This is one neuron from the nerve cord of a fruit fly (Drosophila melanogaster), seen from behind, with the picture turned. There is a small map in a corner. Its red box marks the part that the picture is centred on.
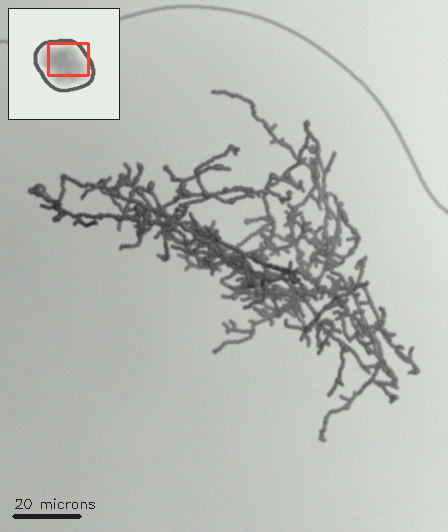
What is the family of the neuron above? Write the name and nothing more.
hemilineage 12A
